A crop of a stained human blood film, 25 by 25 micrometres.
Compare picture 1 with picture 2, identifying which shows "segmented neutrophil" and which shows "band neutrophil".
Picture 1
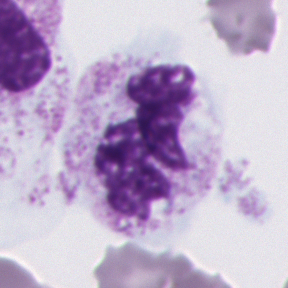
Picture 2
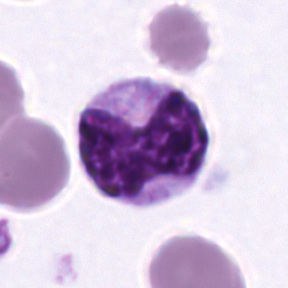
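The segmented neutrophil is in picture 1, the band neutrophil in picture 2. In picture 1 the nucleus is irregular and folded into connected lobes, which fits the segmented kind.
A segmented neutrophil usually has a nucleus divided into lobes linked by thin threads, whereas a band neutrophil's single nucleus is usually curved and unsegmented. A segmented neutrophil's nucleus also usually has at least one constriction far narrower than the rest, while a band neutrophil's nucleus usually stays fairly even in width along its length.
In picture 2 the nuclear indentation opens toward the top of the cell, and the widest stretch of cytoplasm sits up there, inside that indentation. The granules differ as well: the abundant, pale cytoplasm in picture 1 is filled with fine pink-violet granules, while picture 2 shows only fine, faint ones. The chromatin looks the same in both, dark purple and coarsely clumped. The band neutrophil is about 11 micrometres across, about 2 times as wide as a red cell lying whole in the picture, and its nucleus fills about 70% of the cell's area.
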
